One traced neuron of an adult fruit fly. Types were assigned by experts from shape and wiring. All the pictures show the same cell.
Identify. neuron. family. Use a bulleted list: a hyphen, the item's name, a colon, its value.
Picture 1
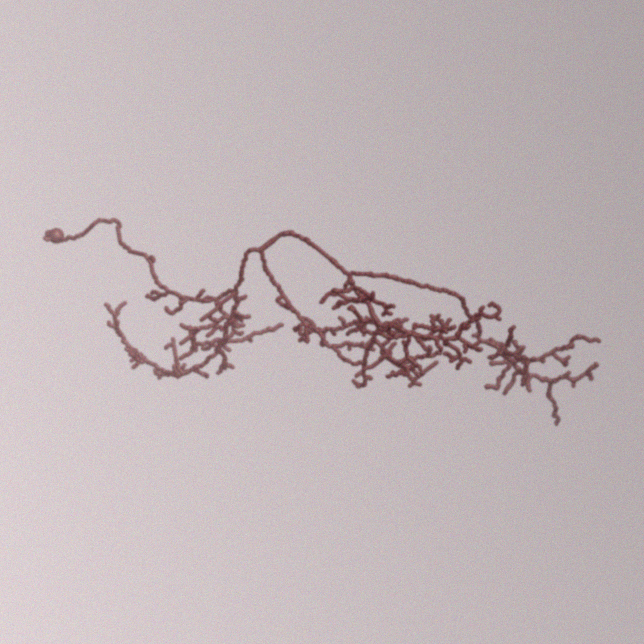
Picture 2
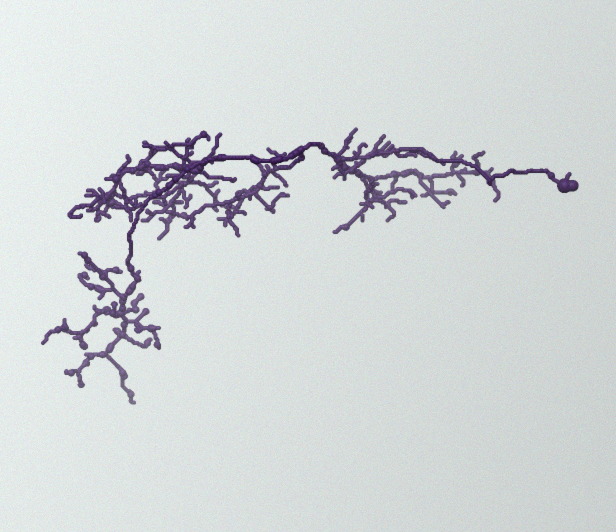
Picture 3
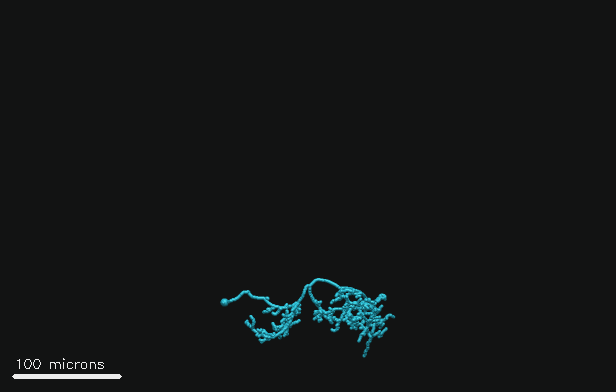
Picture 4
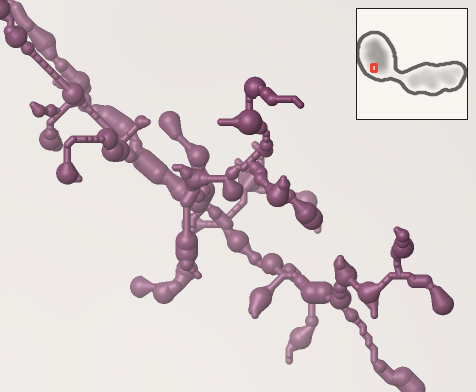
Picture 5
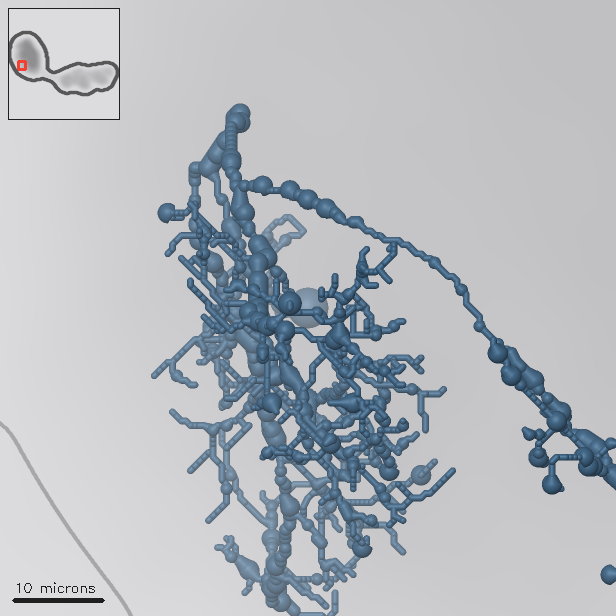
- family: hemilineage TRdl_b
